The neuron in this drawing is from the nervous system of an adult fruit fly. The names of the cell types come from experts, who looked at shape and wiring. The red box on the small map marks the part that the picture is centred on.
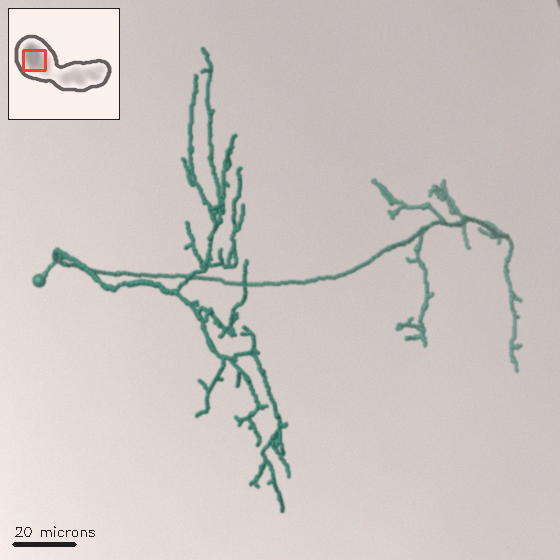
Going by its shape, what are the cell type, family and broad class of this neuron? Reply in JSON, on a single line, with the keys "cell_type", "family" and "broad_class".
{"cell_type": "MeVP55", "family": "hemilineage VPNl&d1_lateral", "broad_class": "visual projection neuron"}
